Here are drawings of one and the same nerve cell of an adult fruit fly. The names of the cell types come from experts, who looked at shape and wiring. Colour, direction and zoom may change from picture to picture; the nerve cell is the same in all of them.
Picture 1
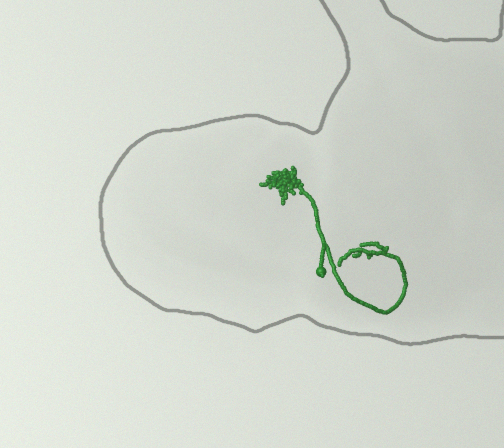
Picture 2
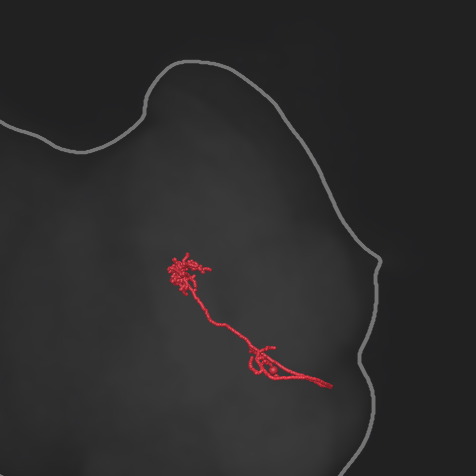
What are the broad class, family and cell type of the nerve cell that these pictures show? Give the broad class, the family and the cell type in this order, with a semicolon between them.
visual projection neuron; hemilineage VPNd3; LC6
